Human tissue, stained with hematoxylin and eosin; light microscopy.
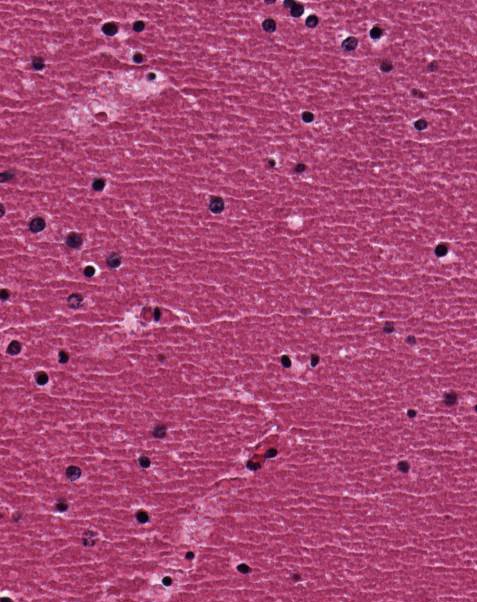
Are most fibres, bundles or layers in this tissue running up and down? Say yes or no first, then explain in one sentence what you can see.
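No. Fine fibrillary streaks run mainly horizontally across the field.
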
